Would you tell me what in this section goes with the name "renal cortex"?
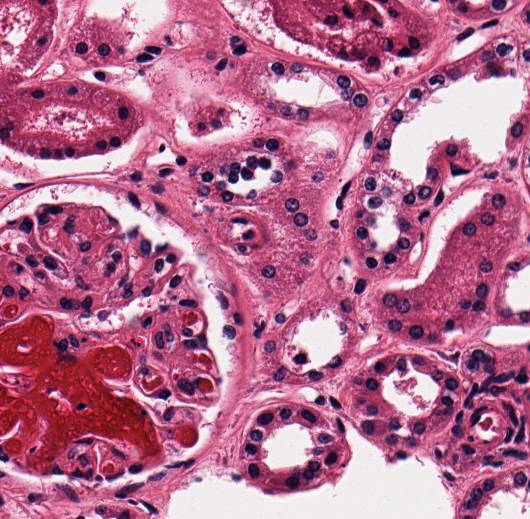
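This section is renal cortex.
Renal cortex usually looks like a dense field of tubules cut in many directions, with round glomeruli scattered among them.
That fits what you have here: a rounded glomerulus sits in the lower left part of the field, and tubules fill the rest. Now look closely at the tubules: each is lined by a single layer of cuboidal epithelial cells with round nuclei. Many of them, especially at the top and right of the field, have cells with abundant, deeply pink, granular cytoplasm. In the lower middle, the tubules are different, with smaller cells around wide, round, open lumens.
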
